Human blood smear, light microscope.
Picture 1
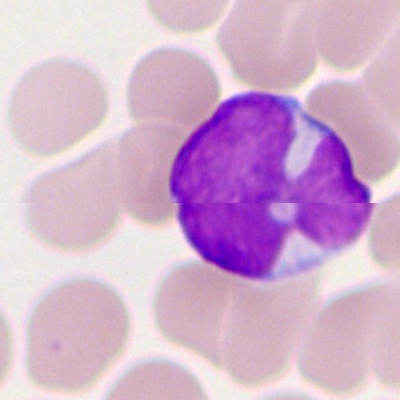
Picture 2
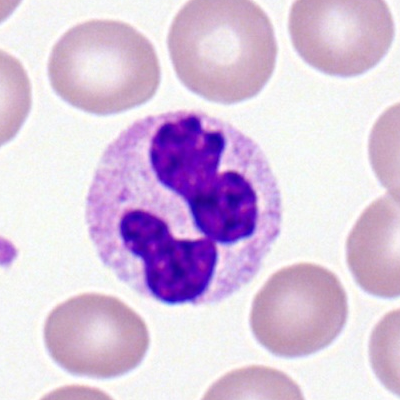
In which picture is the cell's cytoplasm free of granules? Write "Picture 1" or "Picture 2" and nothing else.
Picture 1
